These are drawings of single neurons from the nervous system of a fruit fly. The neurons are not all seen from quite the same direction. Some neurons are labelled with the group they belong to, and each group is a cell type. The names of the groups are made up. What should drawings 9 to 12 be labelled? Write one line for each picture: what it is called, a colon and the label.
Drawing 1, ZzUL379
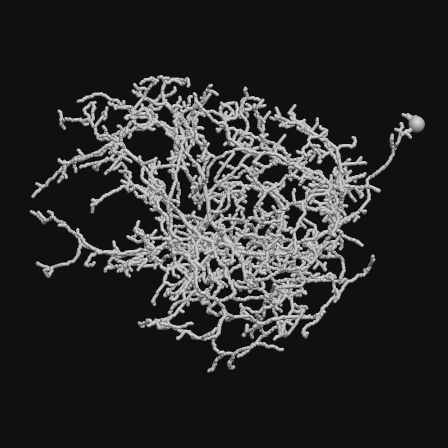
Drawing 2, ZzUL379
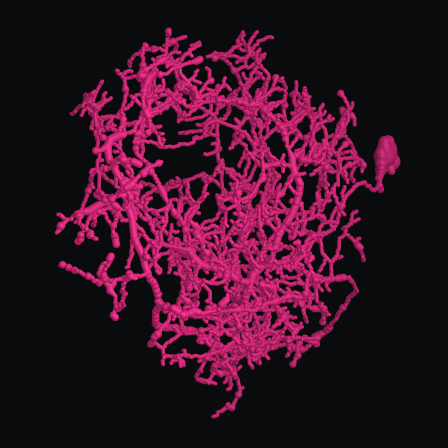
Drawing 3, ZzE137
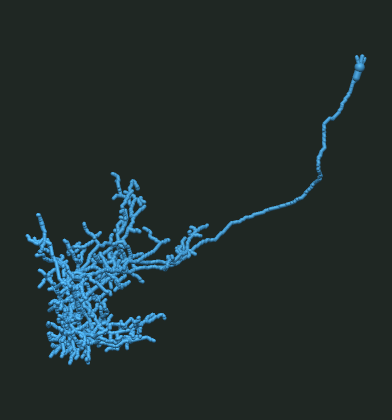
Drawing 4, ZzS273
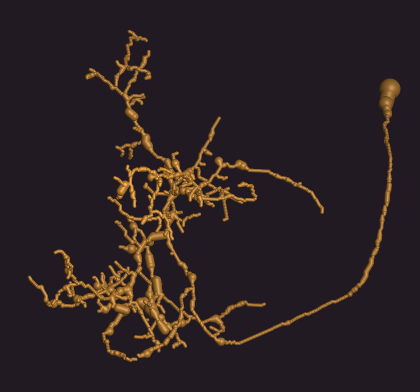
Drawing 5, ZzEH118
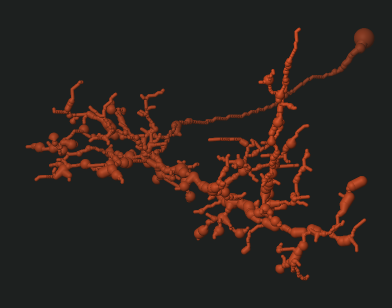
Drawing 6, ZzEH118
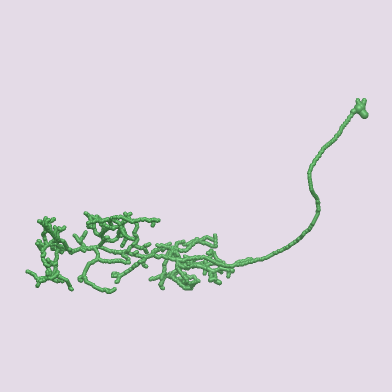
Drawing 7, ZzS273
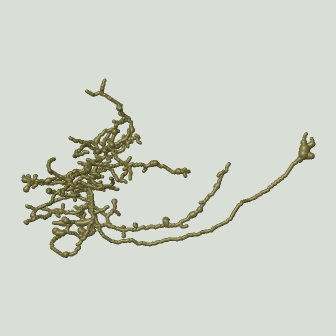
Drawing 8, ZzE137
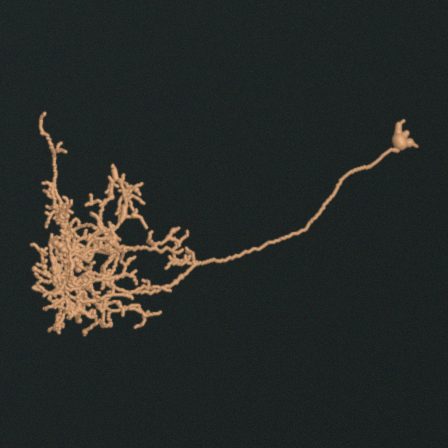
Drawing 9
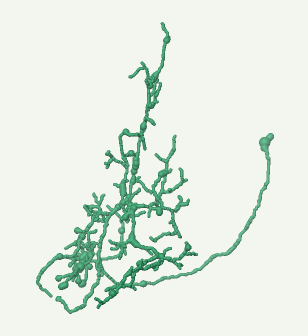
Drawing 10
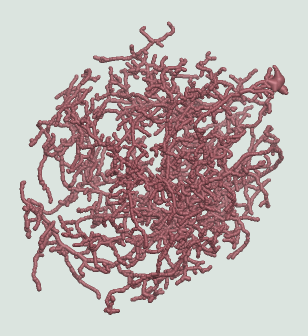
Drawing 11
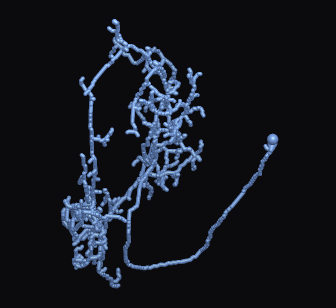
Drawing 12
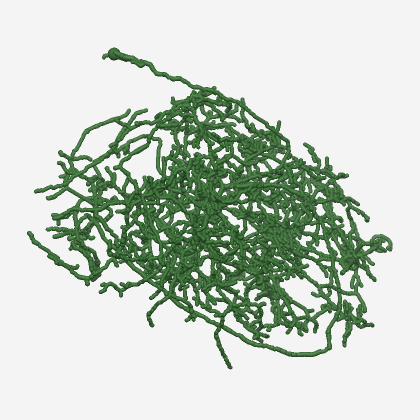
9: ZzS273
10: ZzUL379
11: ZzS273
12: ZzUL379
